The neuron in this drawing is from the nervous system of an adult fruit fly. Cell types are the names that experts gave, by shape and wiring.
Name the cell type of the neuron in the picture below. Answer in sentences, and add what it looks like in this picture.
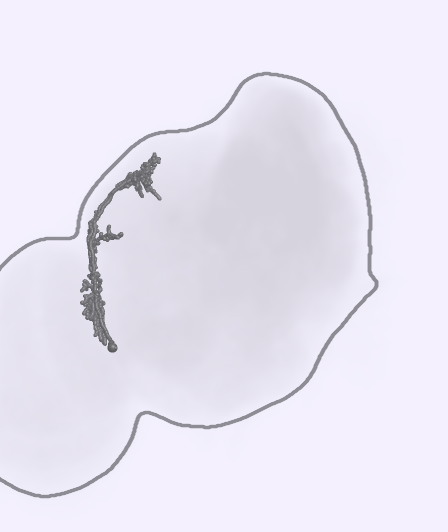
It is of cell type LoVP65. Its broad class is visual projection neuron. As drawn here it is taller than it is wide.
